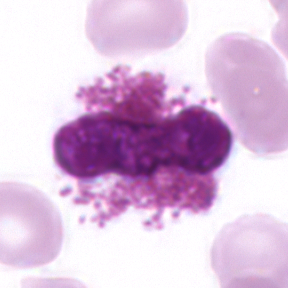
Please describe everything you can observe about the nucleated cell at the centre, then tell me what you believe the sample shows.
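There is no smooth edge here; loose granules lie scattered around the border. An elongated nucleus stretches horizontally across the cell, while the granules gather in clusters above and below it. No vacuoles are visible. What you are looking at is an eosinophil.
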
